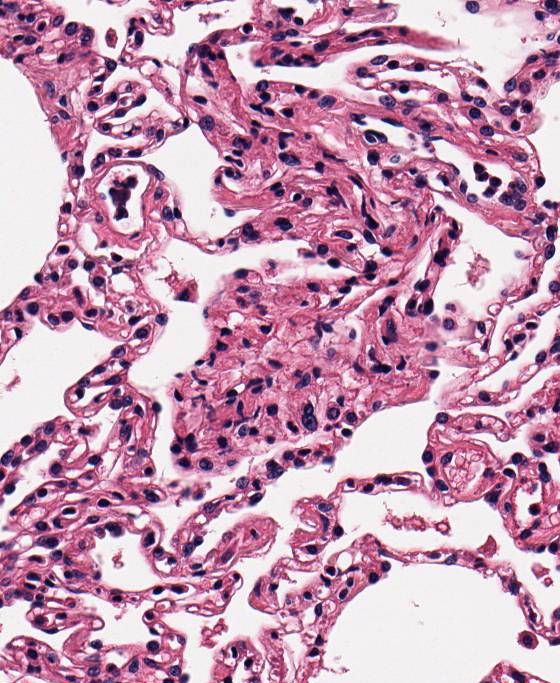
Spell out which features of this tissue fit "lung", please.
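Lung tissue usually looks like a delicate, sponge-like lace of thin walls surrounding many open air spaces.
That is what you have over most of this field: a network of thin branching walls around many open spaces, which goes with the lung. Those spaces are almost empty, holding only a few small pink fragments. In the centre, though, there is a denser, more cellular area, unlike the thin walls around it. No fat cells are present anywhere in the field.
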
